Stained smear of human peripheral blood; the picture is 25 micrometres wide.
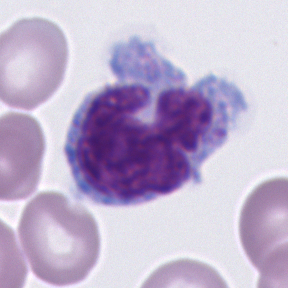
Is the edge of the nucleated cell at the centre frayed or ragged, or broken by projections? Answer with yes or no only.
Yes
